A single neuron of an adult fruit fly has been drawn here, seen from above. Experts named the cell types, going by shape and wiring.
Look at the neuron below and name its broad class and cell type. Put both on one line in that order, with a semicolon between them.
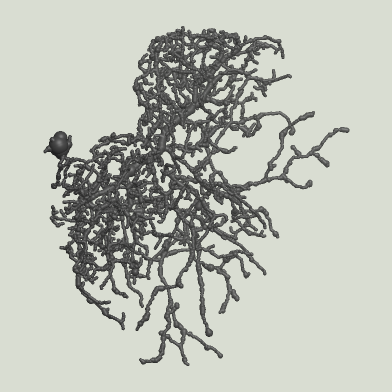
central-brain intrinsic neuron; GNG014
